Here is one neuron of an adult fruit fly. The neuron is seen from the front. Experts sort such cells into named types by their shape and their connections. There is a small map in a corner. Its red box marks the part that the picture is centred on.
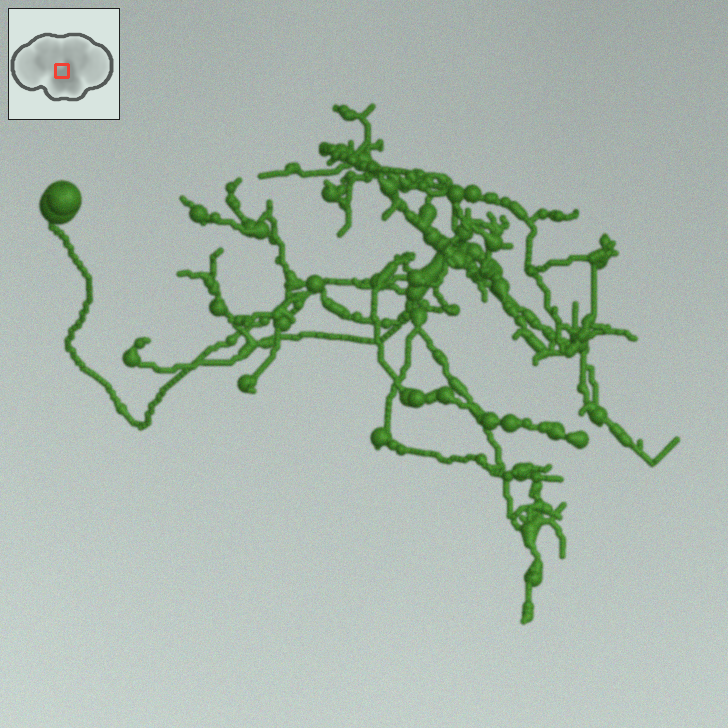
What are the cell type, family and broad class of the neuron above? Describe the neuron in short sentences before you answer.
The cell body can be seen at the upper left of the picture. Dozens of branch ends can be seen. It is of cell type IN11B025. The family is hemilineage 11B. This is a nerve-cord intrinsic neuron.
